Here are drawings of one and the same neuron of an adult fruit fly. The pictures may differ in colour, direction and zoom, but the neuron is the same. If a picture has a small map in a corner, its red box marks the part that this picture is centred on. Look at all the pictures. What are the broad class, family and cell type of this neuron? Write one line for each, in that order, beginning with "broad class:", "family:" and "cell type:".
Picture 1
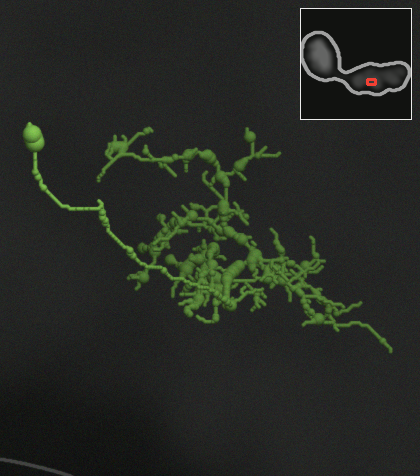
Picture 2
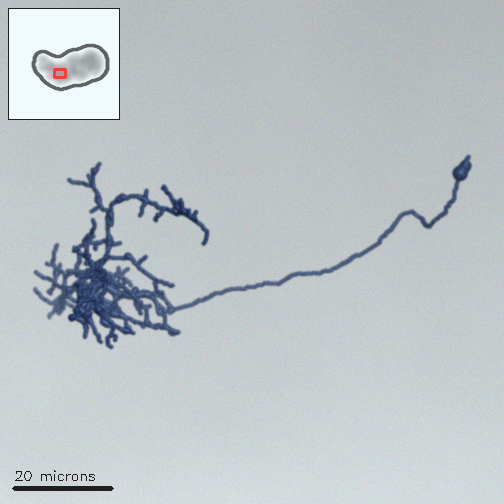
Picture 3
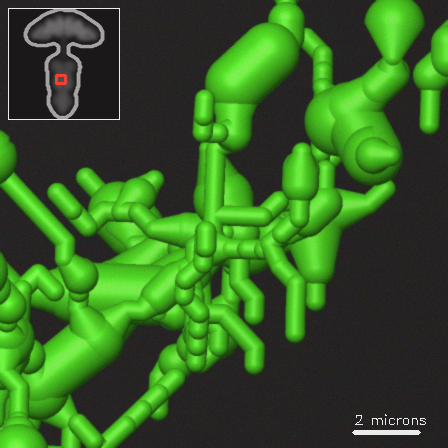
broad class: nerve-cord intrinsic neuron
family: hemilineage 09A
cell type: IN09A087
